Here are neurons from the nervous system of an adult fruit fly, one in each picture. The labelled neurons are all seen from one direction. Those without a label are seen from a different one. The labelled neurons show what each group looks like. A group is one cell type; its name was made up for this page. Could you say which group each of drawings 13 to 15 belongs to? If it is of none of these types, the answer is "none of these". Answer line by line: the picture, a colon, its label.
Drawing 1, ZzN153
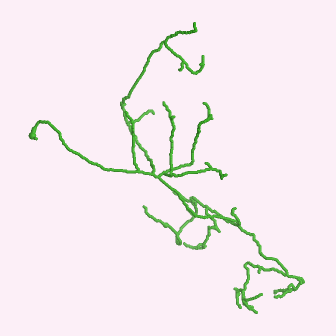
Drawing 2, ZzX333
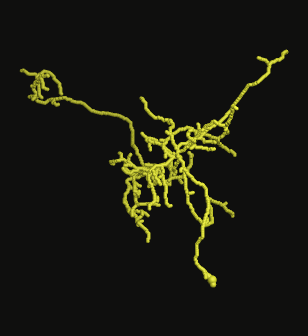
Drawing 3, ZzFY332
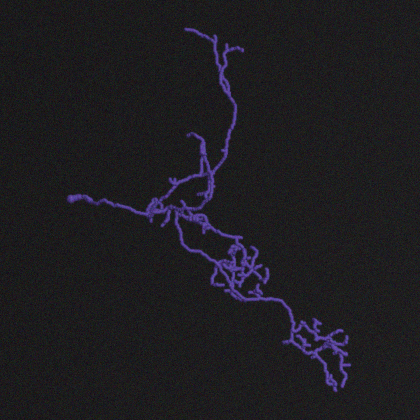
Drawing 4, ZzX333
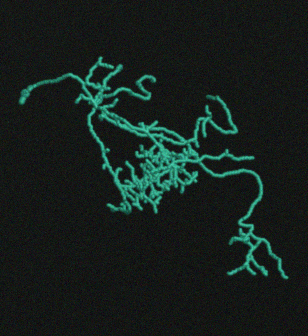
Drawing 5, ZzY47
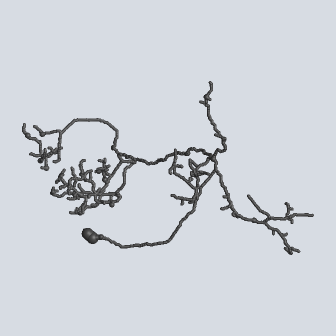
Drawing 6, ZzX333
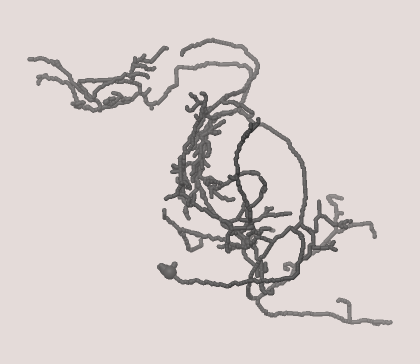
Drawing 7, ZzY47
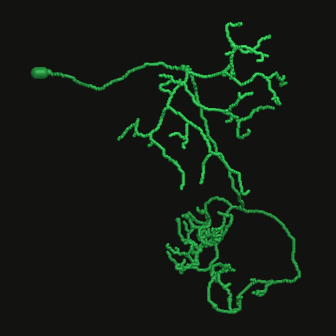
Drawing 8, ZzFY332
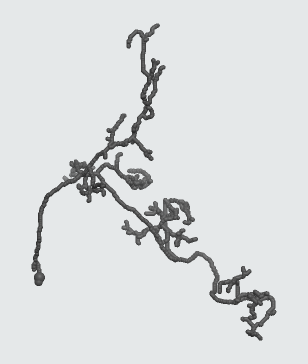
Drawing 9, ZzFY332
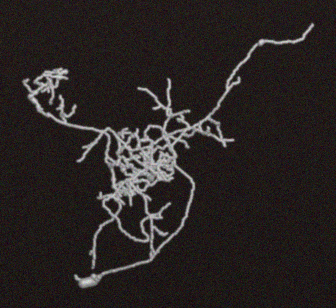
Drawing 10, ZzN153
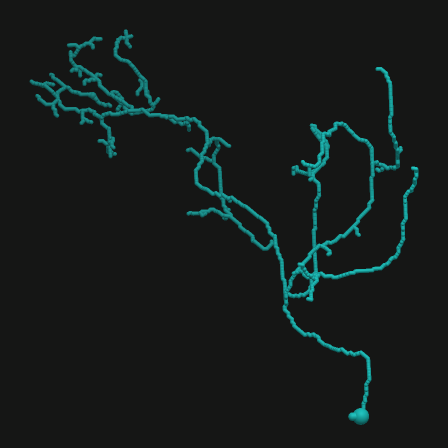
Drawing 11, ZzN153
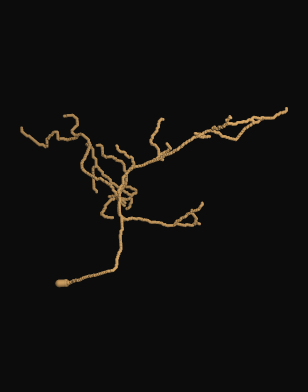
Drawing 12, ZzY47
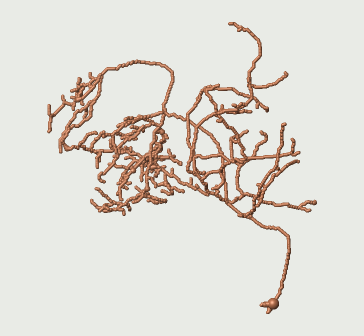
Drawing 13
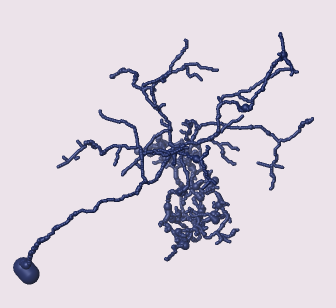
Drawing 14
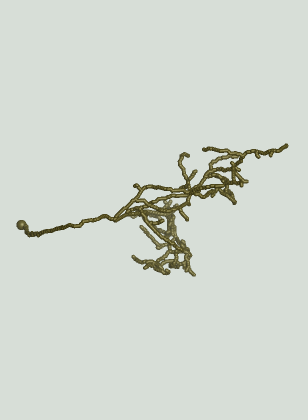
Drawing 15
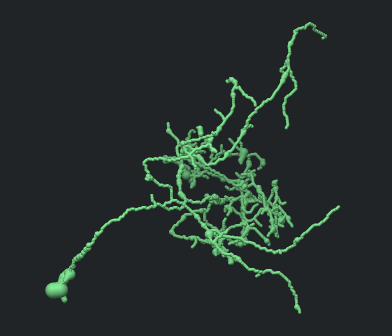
13: ZzFY332
14: ZzN153
15: ZzFY332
